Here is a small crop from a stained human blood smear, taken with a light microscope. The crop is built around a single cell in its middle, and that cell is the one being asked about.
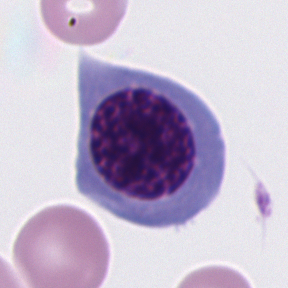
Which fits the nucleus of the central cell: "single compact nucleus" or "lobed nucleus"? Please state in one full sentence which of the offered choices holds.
The nucleus of this cell is one compact round, oval or kidney-shaped mass.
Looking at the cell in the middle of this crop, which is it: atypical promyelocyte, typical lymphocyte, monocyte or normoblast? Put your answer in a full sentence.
The cell at the centre of the field is a normoblast.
